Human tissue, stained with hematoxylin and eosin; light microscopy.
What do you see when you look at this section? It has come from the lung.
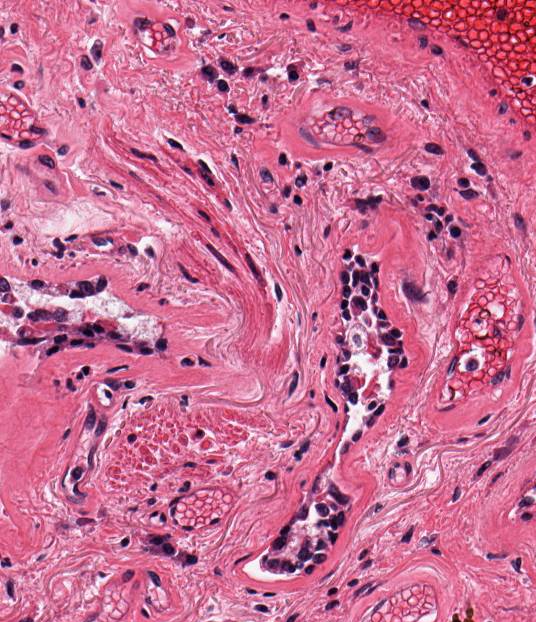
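Mostly it's dense pink collagen in wavy bundles, spindle-shaped nuclei scattered between them. The top right corner is a dense mass of packed red blood cells. In the centre, a narrow, roughly vertical cleft holds crowded clusters of cells with dark, closely packed nuclei. A band of wavy fibres also runs obliquely from the upper left toward the centre.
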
